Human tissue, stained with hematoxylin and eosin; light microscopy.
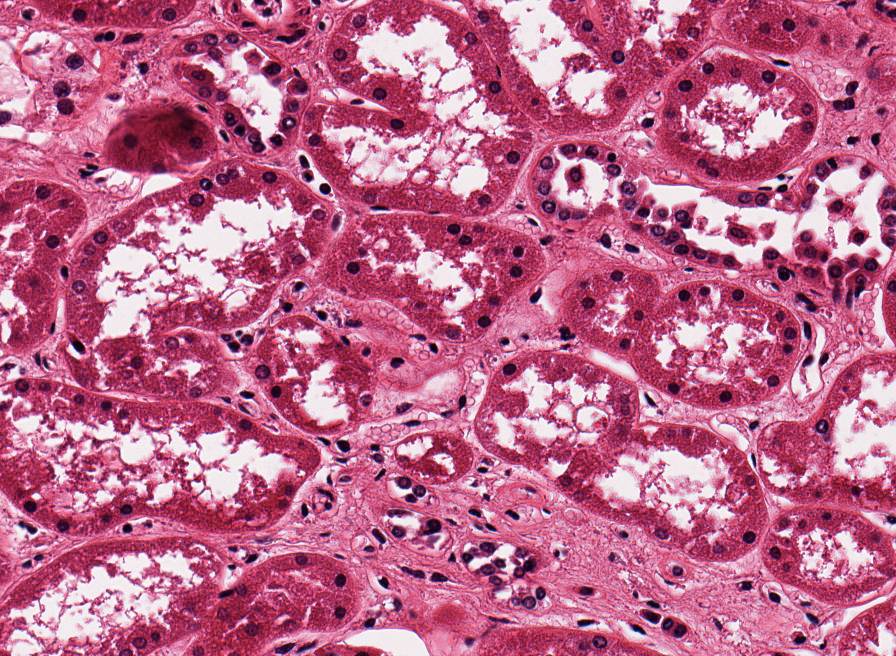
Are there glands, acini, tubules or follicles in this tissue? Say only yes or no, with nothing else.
Yes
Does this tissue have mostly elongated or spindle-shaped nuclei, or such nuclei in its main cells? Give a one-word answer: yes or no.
No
